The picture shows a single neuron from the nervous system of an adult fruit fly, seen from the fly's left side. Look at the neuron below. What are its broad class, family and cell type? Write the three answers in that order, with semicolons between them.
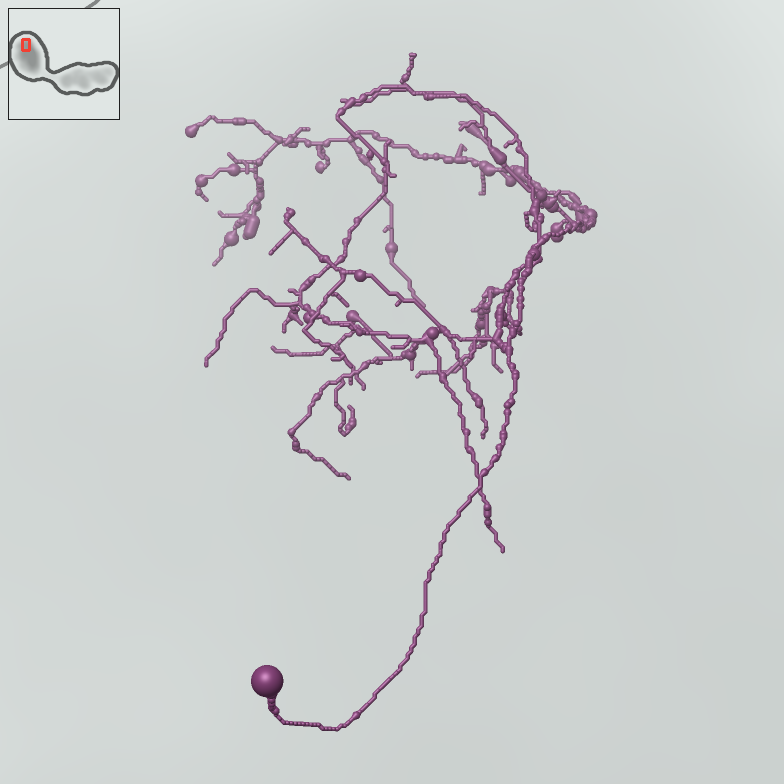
central-brain intrinsic neuron; hemilineage SLPal5; SMP035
